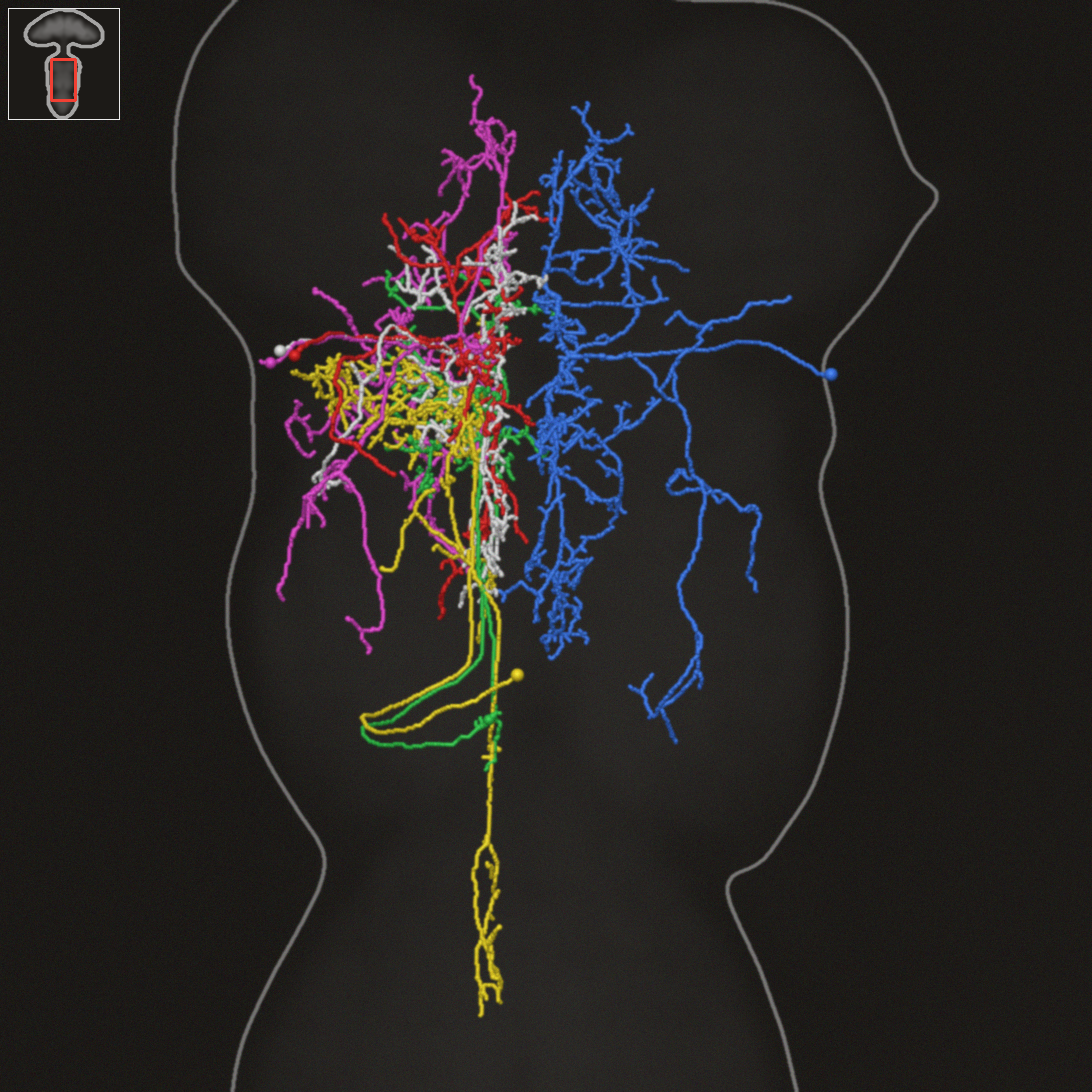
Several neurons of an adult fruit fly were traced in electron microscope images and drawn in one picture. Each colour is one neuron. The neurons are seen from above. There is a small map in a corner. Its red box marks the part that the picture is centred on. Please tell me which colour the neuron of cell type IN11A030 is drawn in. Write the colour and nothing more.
red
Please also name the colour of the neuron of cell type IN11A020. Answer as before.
white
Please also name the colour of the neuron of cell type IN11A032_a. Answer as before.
green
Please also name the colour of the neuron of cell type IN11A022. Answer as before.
yellow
